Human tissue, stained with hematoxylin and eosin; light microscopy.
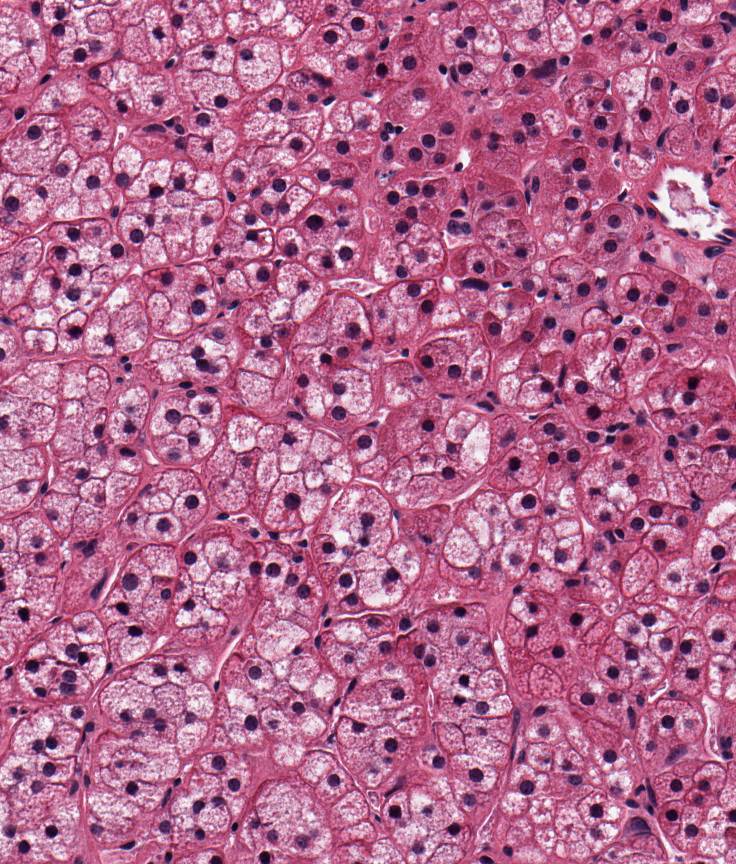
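Adrenal gland: cells in small nests and short cords, outlined by thin pink septa. Most have abundant pale, finely vacuolated, foamy cytoplasm, with sharply drawn thin pink borders. Near the upper right edge, see the small open vascular space with a few red blood cells.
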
